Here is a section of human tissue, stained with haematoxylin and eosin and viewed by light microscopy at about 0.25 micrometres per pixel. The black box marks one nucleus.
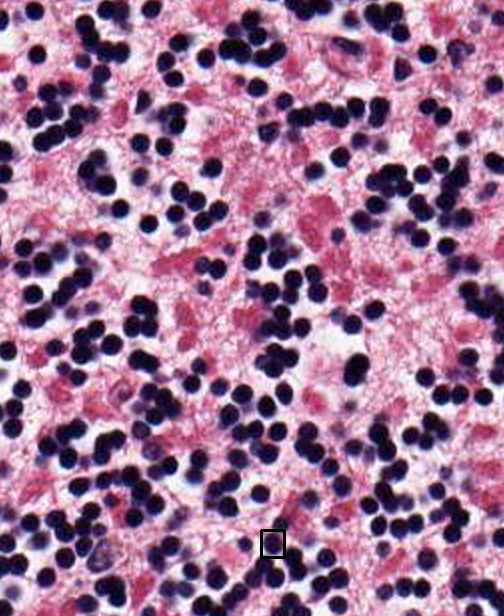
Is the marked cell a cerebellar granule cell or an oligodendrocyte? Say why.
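Cerebellar granule cell. Its nucleus is round and stained a dense, even dark purple, almost black, with no inner detail visible. The nucleus is about the same size as the many other round dark nuclei packed around it. Little or no cytoplasm can be made out around the nucleus; its edge meets pale and pink surrounding material directly. It sits in a crowded cluster of similar round dark nuclei, nearly touching its neighbours, with patches of pink fibrillar material between the clusters.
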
